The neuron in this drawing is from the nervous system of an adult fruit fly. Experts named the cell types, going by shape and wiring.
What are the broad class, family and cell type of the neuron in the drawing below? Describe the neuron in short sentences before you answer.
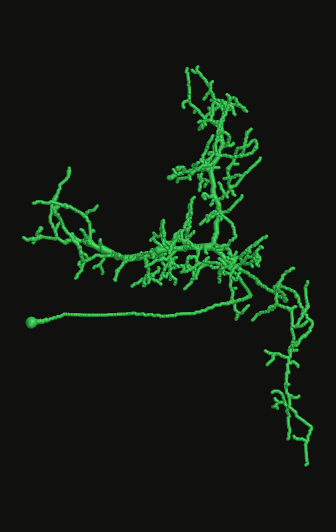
The cell body can be seen on the left of the picture. The picture shows dozens of branch ends. Its broad class is nerve-cord intrinsic neuron. The family is hemilineage 23B. Its cell type is IN23B013.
